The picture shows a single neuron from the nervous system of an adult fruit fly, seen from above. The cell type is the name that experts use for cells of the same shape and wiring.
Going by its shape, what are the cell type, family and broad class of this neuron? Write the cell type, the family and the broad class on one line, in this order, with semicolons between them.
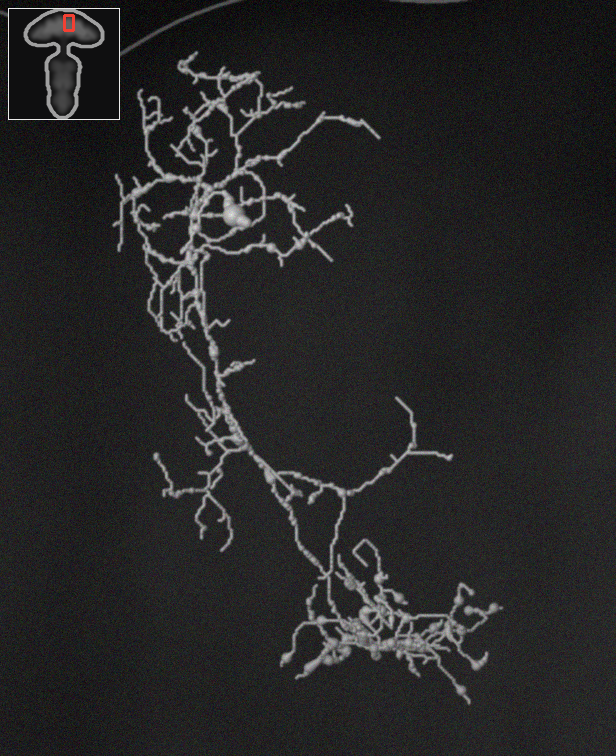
SMP068; hemilineage SMPad2; central-brain intrinsic neuron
